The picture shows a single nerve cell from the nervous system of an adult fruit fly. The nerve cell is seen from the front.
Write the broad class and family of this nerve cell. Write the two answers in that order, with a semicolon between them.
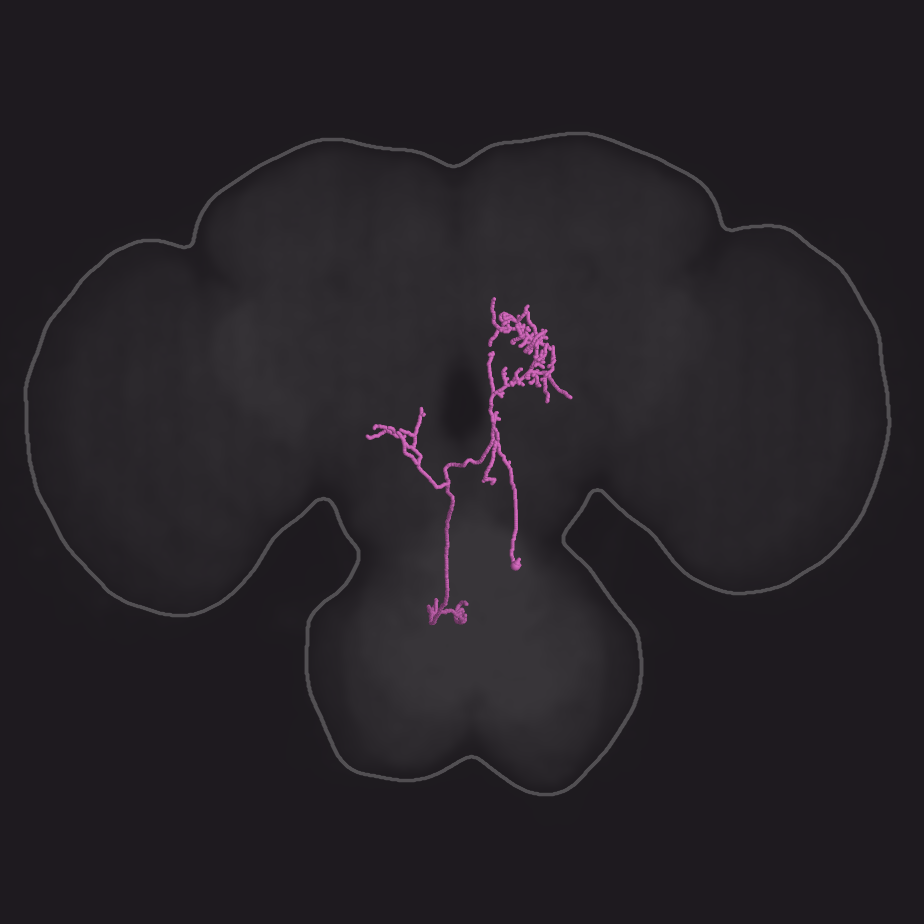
descending neuron; hemilineage LB6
